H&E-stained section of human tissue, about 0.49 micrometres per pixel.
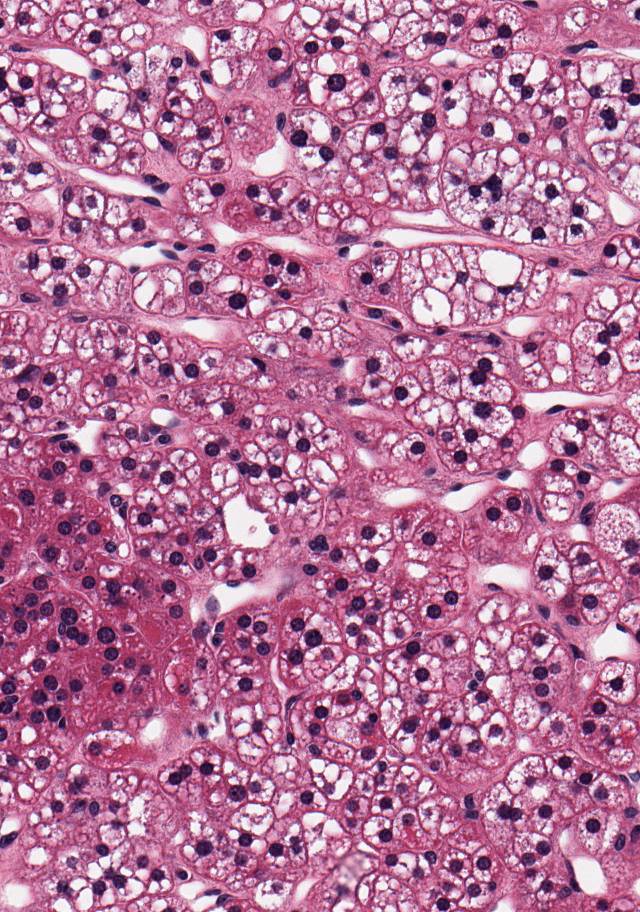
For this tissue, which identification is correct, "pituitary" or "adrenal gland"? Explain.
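This is adrenal gland. Most cells across the field have abundant pale cytoplasm packed with many small clear vacuoles, giving a foamy look.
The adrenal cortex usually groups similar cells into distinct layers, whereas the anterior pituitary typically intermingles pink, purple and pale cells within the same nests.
Here, cells with dense pink, vacuole-free cytoplasm lie apart, in a lower-left patch. Nuclei are small, round and dark, mostly single and central. The cell groups form no gland lumina.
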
